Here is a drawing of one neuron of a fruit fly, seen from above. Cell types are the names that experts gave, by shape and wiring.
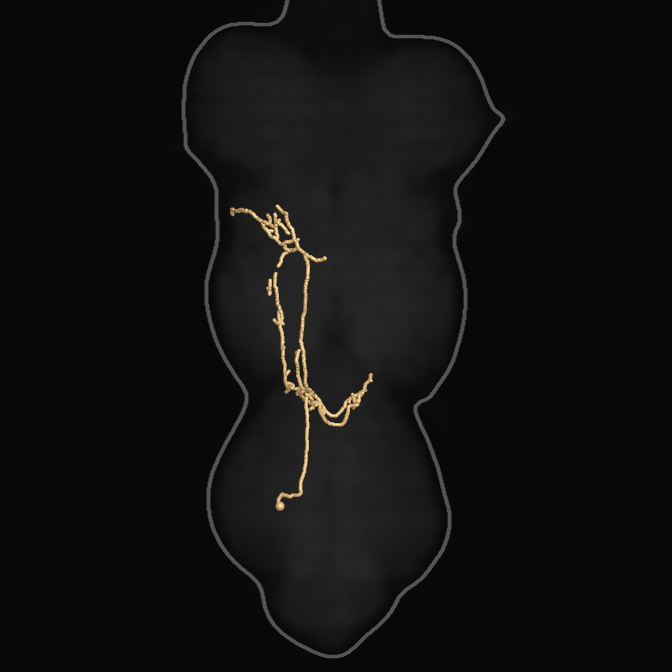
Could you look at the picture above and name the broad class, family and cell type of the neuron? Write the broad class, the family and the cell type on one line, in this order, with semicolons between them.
nerve-cord intrinsic neuron; hemilineage 03B; IN03B091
